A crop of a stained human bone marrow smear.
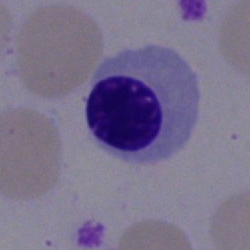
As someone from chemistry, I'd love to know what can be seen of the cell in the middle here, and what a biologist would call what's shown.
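The nucleus is placed off-centre, toward the left side of the cell. Its chromatin stains dark purple and appears dense. A broad rim of pale greyish-blue cytoplasm lies around it, widest at the upper right. The cell shown is an erythroblast.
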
